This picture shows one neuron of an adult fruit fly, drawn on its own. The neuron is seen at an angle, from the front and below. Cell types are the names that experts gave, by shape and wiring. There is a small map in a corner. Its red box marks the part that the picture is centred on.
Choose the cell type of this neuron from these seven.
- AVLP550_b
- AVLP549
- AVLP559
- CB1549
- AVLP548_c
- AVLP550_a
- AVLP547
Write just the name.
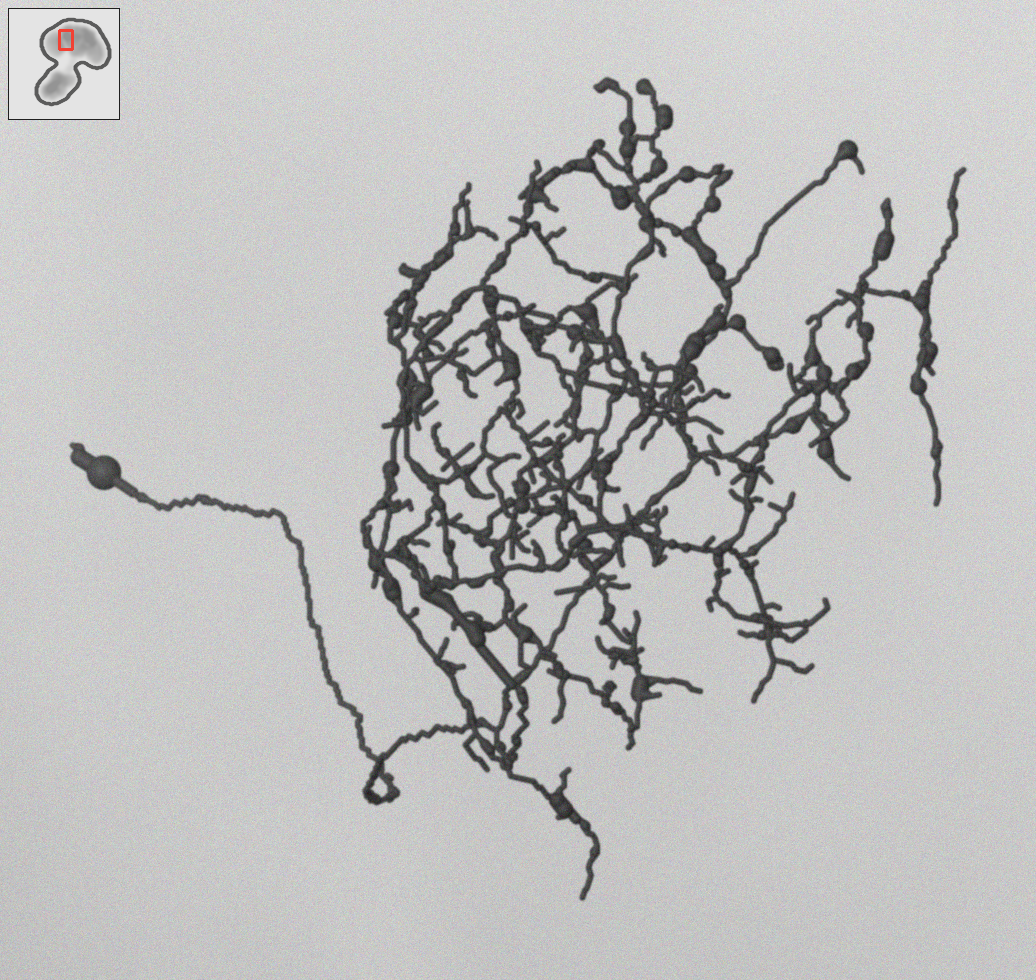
AVLP550_b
